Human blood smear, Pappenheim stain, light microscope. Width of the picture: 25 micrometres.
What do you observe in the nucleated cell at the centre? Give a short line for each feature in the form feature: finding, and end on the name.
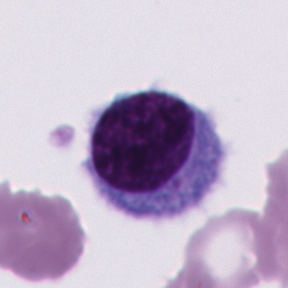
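Shape: round, with a finely frayed, fuzzy edge
Nucleus: round to oval, no indentation
Cytoplasm: a wider crescent along the lower right side of the nucleus
Granules: no coarse reddish ones
Name: hairy cell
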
